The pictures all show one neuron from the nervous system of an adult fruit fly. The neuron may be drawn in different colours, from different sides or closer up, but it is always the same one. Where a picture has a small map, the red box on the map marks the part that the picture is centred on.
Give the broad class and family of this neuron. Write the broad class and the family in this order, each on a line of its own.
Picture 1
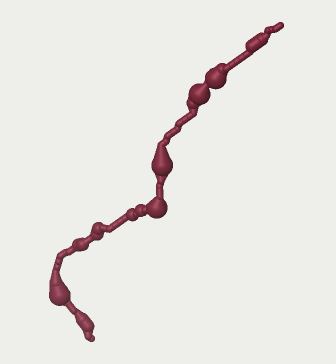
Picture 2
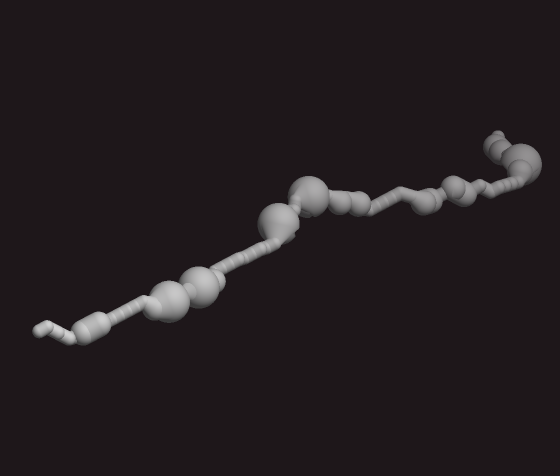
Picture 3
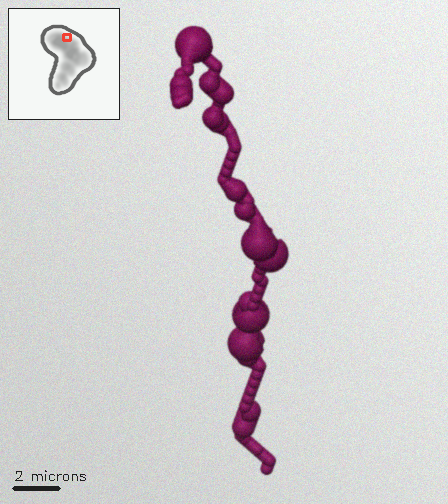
sensory neuron entering the brain
class mechanosensory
